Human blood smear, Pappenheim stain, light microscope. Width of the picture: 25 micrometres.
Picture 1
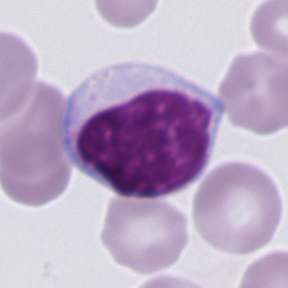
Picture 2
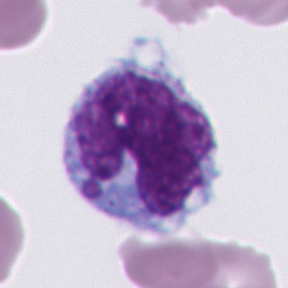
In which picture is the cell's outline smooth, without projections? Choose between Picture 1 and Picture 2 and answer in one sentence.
Smooth is the outline of the cell in picture 1.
